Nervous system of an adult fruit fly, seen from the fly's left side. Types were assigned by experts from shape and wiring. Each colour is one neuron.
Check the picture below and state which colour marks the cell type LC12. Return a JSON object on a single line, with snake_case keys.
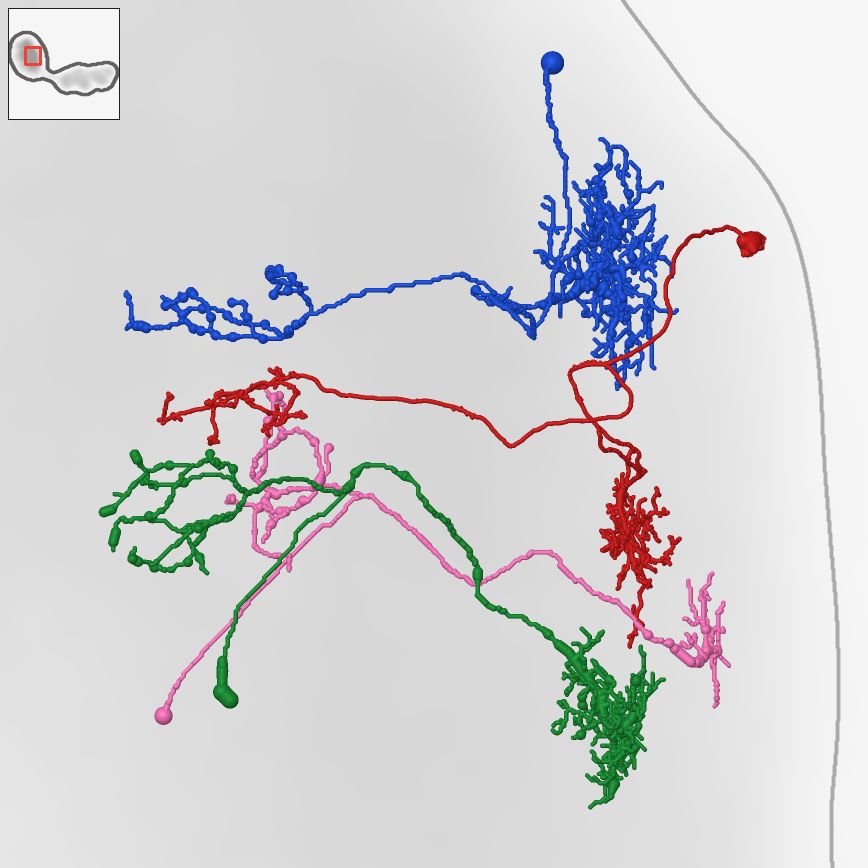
{"colour": "pink"}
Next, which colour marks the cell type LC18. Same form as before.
{"colour": "red"}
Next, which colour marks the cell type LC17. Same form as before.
{"colour": "green"}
